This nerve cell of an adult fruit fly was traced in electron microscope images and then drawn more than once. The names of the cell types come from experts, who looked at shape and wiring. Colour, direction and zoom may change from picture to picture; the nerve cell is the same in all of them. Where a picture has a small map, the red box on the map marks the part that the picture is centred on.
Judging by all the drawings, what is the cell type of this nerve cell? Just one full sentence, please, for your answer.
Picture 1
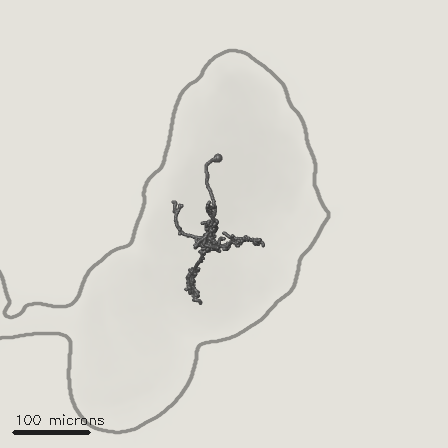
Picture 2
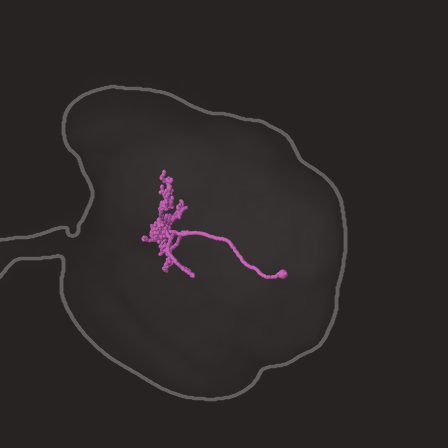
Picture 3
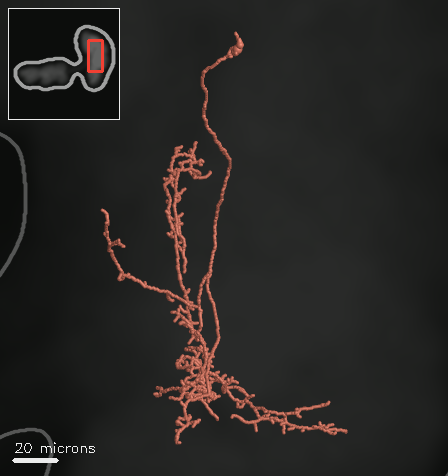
The type assigned to this nerve cell is WED099.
